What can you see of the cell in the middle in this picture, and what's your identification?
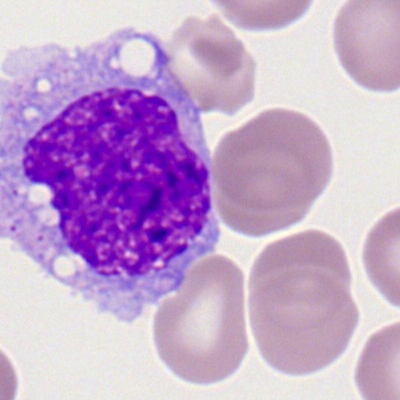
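Start at the border: it is irregular, with a finely ruffled edge. The nucleus is large and broad, its contour irregular and lumpy. Several clear, round vacuoles sit in the cytoplasm, the biggest near the top edge, and no large dark granules are present. The cell is a monocyte.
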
